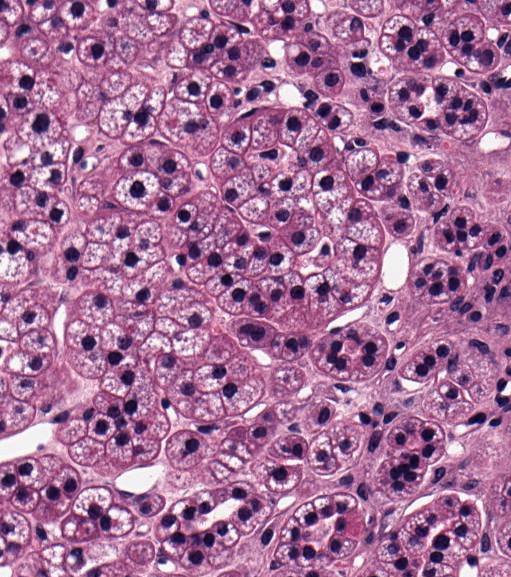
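Adrenal gland, haematoxylin and eosin. Arrangement: rounded nests of cells across the whole field, separated by thin strands of tissue. Nest cells: abundant pale pink cytoplasm that looks finely vacuolated; round, darkly stained nuclei. Strands: thin, with flattened, spindle-shaped nuclei.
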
